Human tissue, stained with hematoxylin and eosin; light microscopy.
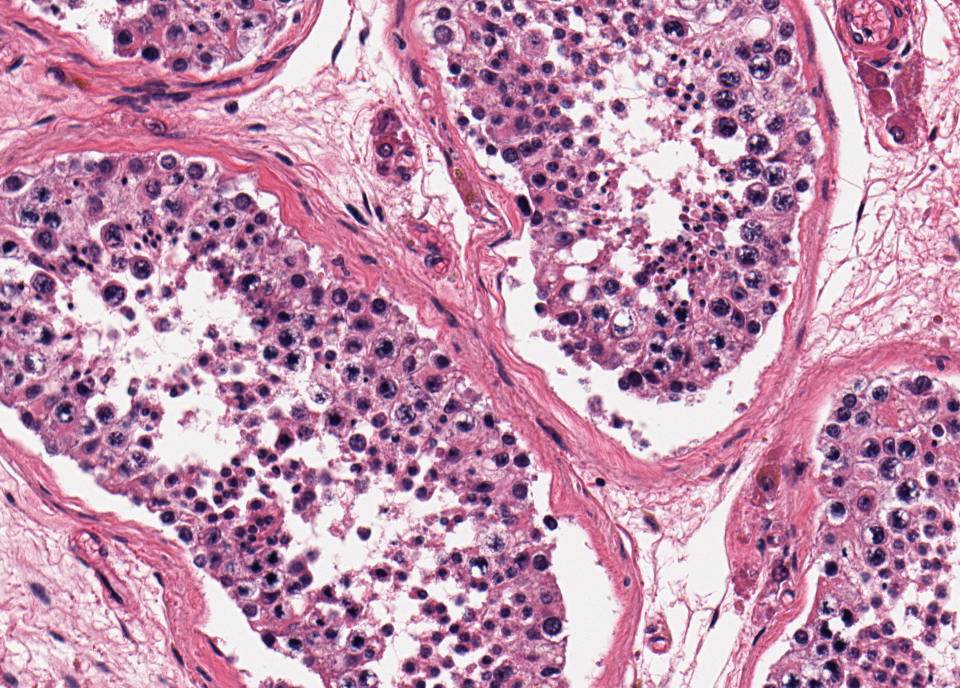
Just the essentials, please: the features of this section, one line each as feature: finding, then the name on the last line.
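Arrangement: closely packed large rounded tubules in cross-section
Between tubules: narrow strips of connective tissue
Tubule contents: many layers of crowded rounded cells
Large cells: numerous, big round nuclei, coarse clumped dark chromatin
Small cells: dense, very dark round nuclei, mostly towards tubule centres
Name: testis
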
